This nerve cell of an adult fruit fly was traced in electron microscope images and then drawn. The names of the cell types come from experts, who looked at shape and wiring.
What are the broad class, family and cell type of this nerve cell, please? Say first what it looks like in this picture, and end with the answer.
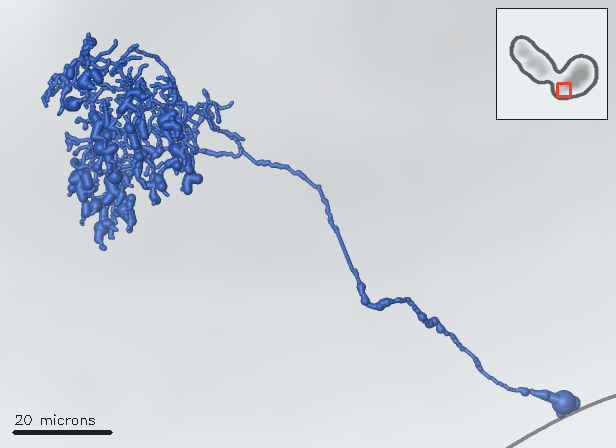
The cell body can be seen at the lower right of the picture. By the scale bar it is about 110 microns wide in this view. Dozens of branch ends can be seen. This is an optic-lobe intrinsic neuron. Its family is Dm. The cell type is Dm4.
